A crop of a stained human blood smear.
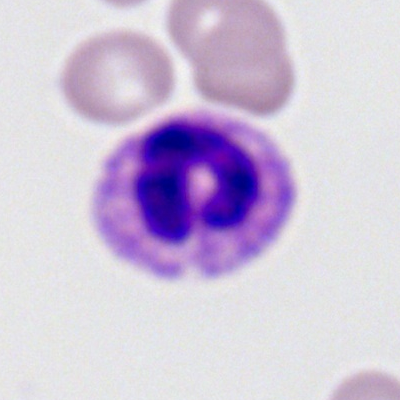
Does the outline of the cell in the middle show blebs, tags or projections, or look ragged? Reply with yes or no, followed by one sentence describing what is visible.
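No. The cell has a round, smooth outline.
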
